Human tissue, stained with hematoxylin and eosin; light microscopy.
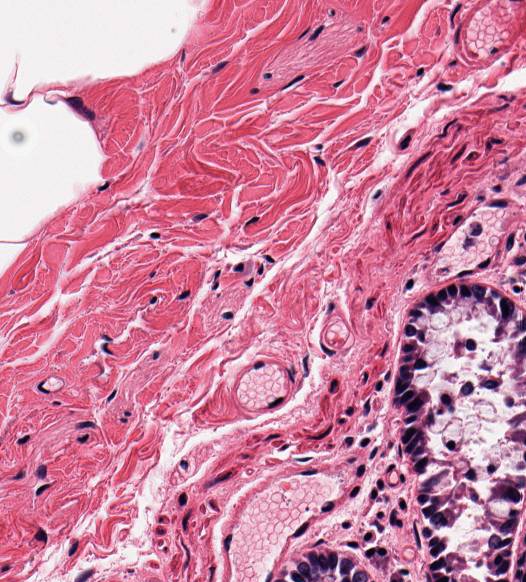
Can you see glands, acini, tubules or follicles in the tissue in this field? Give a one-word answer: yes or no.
Yes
